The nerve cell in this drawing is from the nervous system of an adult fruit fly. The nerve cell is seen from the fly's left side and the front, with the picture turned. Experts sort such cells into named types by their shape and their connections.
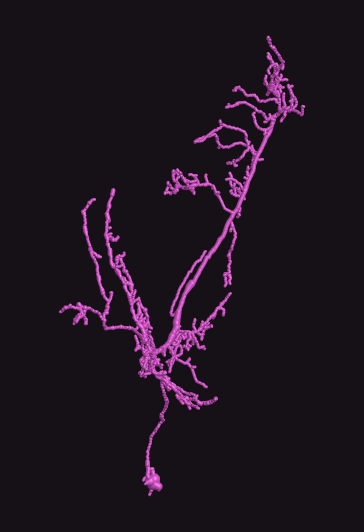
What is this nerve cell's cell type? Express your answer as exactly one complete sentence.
This nerve cell is categorized as cell type ATL014.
